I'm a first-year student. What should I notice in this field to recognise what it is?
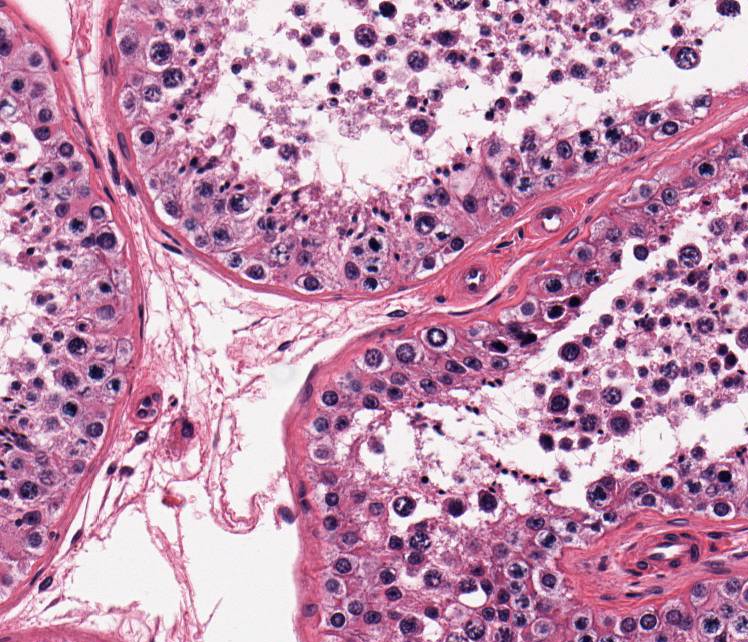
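I'd call this seminiferous tubule, with three large rounded profiles at top, left and lower right. Each is lined by thick stratified epithelium, many layers of rounded cells rather than one.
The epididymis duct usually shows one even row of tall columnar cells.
I see many large cells whose round nuclei have coarse, thread-like clumped chromatin.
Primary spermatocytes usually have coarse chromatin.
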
